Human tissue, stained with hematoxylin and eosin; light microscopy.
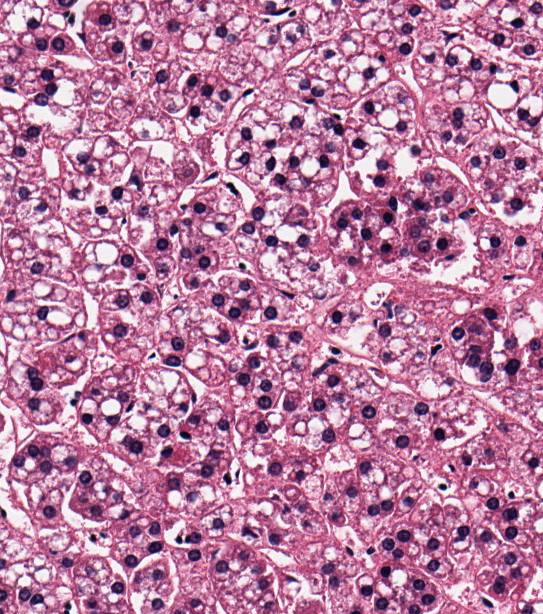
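Adrenal gland, haematoxylin and eosin stained section. Polygonal cells fill the whole field, arranged in rounded nests and short cords. Many cells have cytoplasm packed with multiple small clear round vacuoles, giving a bubbly look; the nuclei are round and mostly central. A few nests, including one in the upper right centre, have denser pink cytoplasm with fewer vacuoles than their neighbours.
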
